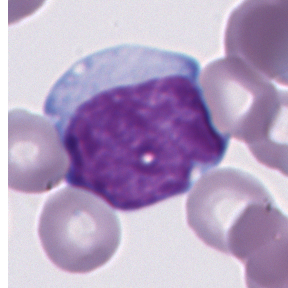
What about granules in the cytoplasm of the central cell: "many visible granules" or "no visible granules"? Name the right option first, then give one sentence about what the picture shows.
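No visible granules. No granules are visible in the cytoplasm.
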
